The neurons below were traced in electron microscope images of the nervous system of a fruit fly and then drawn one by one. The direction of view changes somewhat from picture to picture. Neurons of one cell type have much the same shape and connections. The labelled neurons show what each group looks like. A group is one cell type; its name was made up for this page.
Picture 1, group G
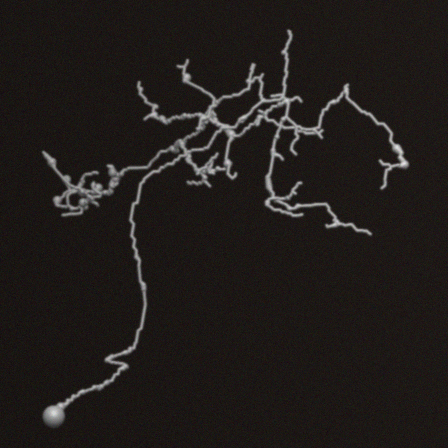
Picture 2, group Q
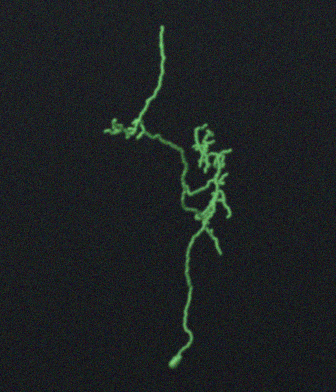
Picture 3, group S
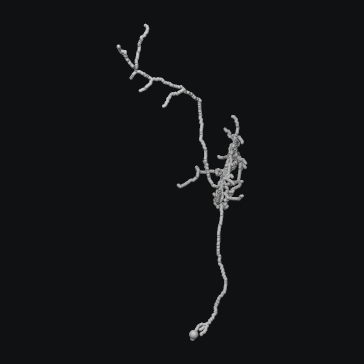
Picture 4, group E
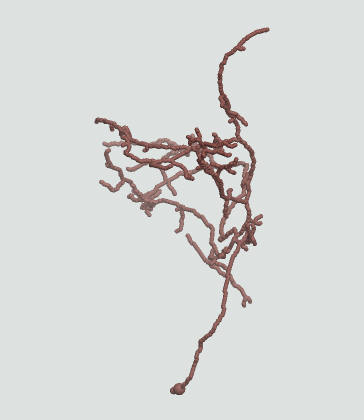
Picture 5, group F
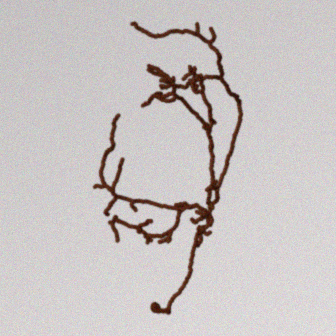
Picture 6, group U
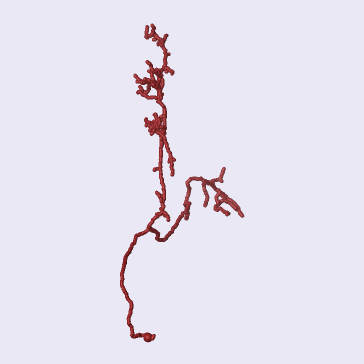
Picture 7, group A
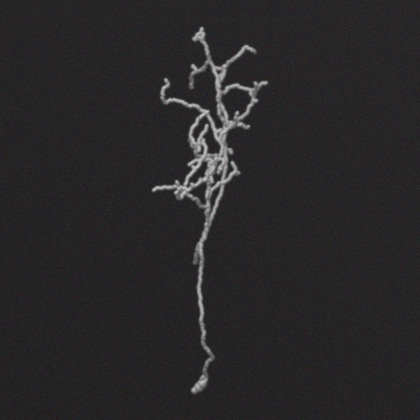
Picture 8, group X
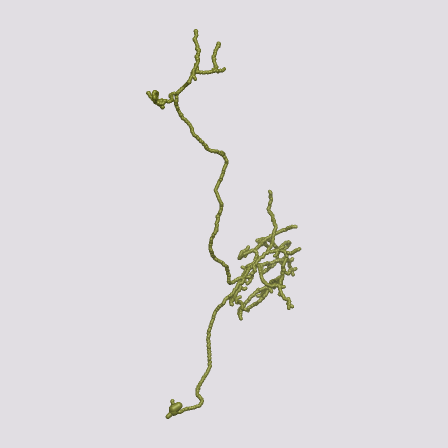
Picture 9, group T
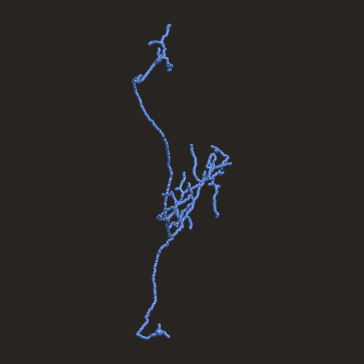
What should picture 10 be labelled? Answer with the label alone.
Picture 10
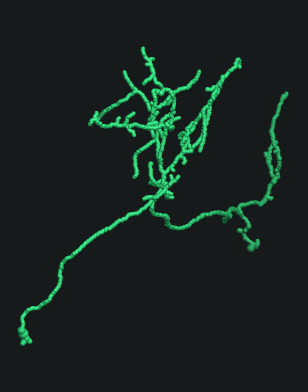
group T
